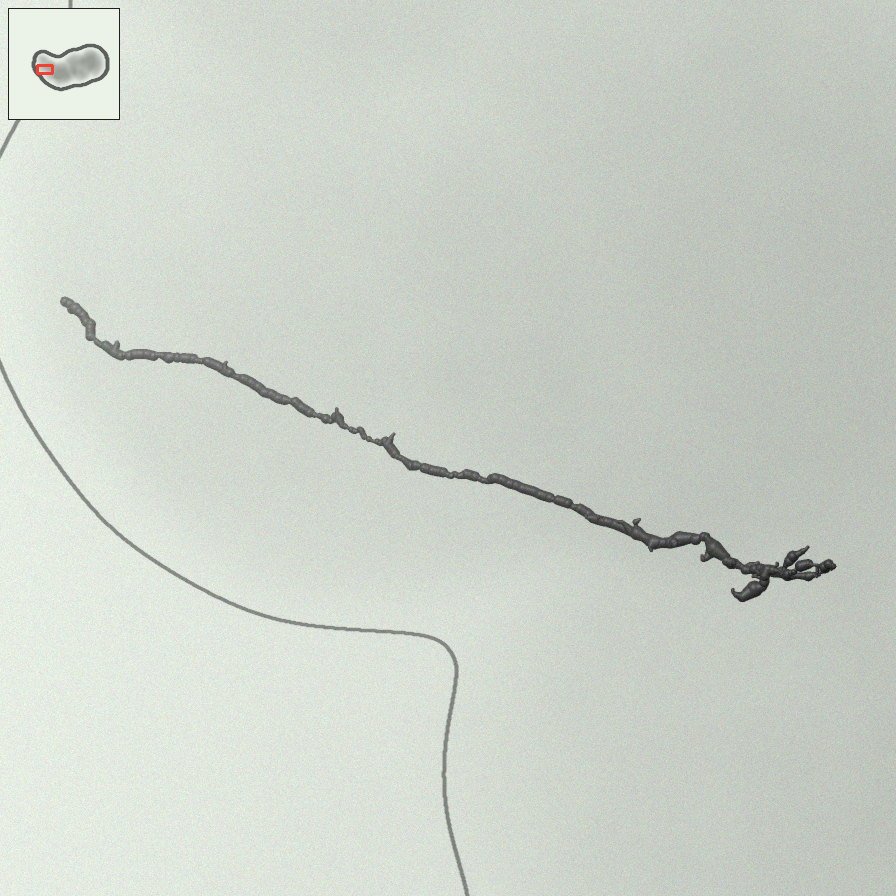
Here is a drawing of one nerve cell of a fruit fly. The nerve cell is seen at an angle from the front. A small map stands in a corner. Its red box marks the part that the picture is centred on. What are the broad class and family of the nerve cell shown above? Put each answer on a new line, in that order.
sensory neuron entering the nerve cord
class mechanosensory proprioceptive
